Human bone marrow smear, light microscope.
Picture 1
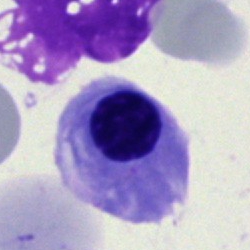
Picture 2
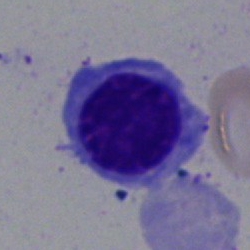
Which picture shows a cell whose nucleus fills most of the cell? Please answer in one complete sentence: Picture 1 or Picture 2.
In picture 2, the nucleus fills most of the cell.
